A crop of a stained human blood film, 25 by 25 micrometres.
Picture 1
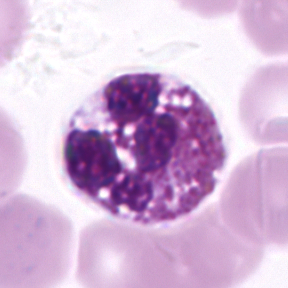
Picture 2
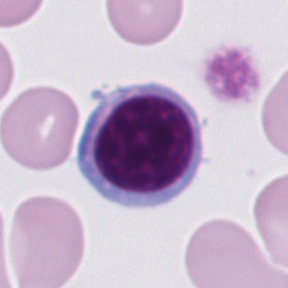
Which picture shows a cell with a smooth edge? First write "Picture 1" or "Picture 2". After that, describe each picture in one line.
Picture 1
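What picture 1 shows: The cell outline is round and smooth, without surface projections.
What picture 2 shows: Small blebs project from the cell surface along the upper left edge.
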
